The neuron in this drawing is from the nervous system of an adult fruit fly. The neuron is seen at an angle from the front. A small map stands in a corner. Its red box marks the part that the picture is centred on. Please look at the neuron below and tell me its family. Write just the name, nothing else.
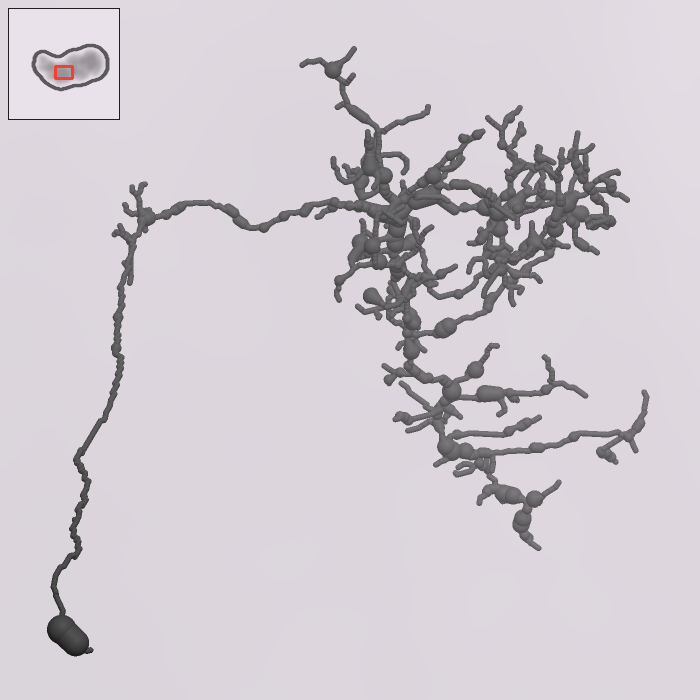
Tm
